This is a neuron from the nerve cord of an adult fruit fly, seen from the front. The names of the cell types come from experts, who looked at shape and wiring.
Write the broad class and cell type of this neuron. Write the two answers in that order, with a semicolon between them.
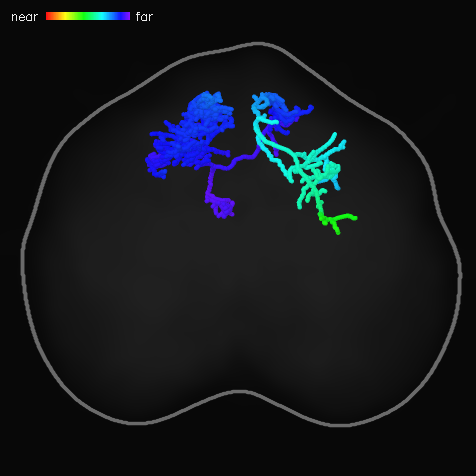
nerve-cord intrinsic neuron; INXXX425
